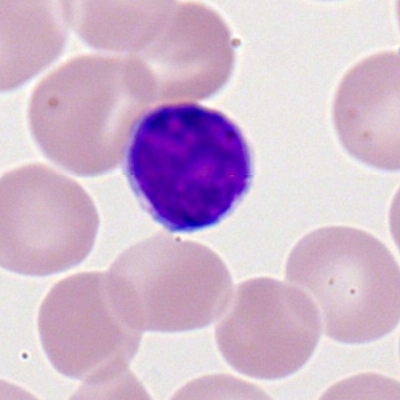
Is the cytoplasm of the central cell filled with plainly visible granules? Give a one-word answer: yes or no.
No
